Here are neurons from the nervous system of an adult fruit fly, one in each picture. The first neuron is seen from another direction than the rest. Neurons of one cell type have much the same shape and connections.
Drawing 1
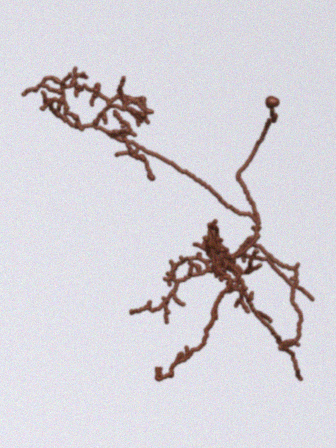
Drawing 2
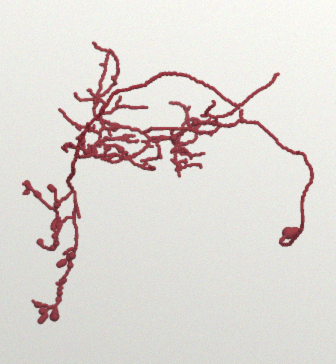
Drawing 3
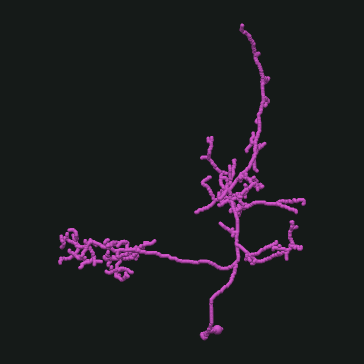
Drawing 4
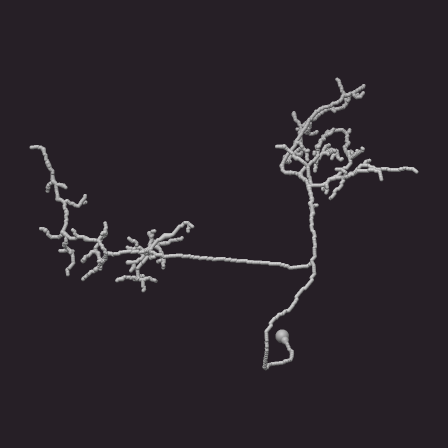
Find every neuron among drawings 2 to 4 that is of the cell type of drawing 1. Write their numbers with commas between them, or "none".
3, 4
